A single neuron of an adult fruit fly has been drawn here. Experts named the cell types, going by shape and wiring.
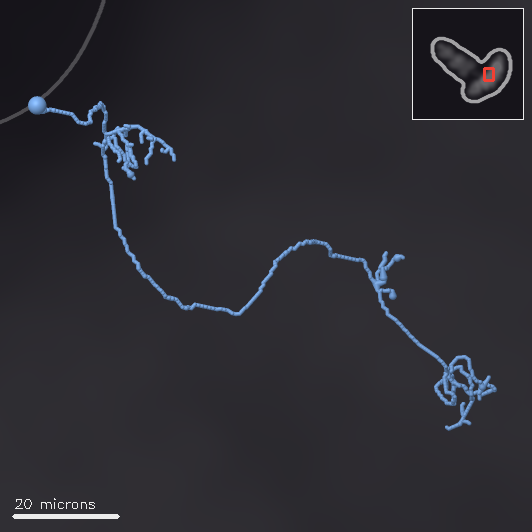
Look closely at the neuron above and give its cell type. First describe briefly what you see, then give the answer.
Its cell body lies at the upper left of the picture. By the scale bar it is about 90 microns wide in this view. Its broad class is central-brain intrinsic neuron. It is of cell type PFNp_a.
